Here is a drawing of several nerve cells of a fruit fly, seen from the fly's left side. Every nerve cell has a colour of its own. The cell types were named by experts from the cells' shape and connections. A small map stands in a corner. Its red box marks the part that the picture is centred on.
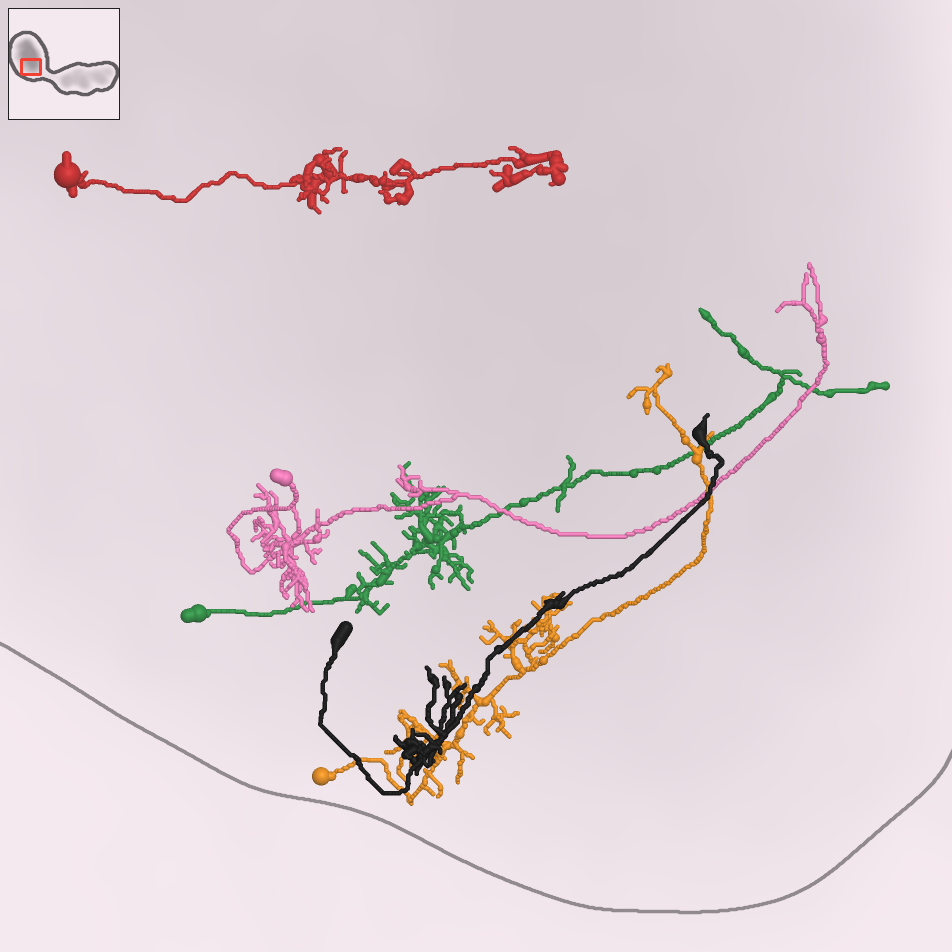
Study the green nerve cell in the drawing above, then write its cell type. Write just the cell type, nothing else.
TmY3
